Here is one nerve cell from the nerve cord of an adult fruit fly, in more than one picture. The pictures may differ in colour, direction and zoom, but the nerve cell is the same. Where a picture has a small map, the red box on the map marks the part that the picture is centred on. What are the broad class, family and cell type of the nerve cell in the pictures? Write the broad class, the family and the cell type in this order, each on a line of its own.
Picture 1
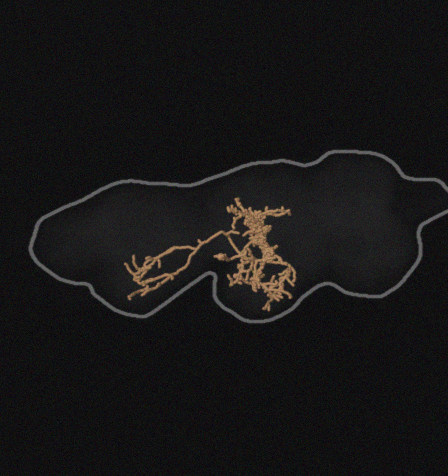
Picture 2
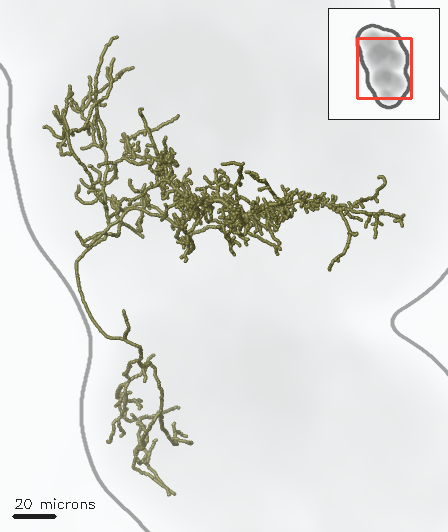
nerve-cord intrinsic neuron
hemilineage 12A
IN12A001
